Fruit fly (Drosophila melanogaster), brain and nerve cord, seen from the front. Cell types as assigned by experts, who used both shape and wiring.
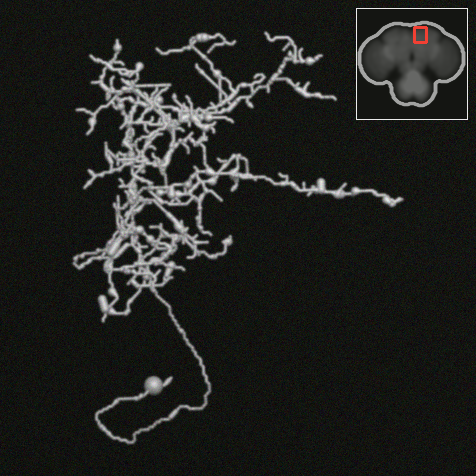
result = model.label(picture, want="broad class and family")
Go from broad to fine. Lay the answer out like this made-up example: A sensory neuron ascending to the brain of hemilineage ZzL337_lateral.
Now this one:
A central-brain intrinsic neuron of hemilineage DM4_dorsal.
